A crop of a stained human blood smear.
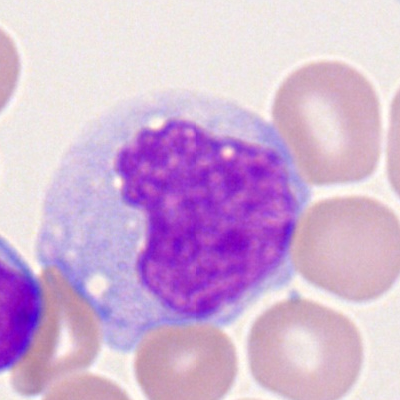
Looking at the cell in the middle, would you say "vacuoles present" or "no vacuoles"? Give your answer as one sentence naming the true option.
The cytoplasm of the cell is vacuolated, with one or more clear vacuoles.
